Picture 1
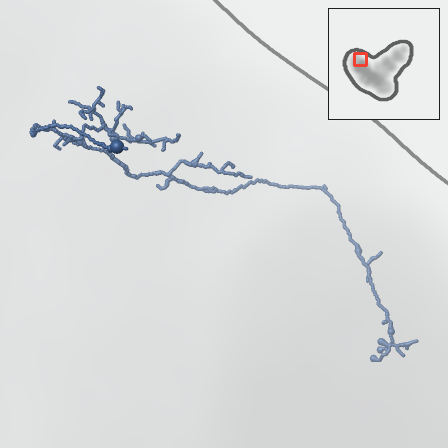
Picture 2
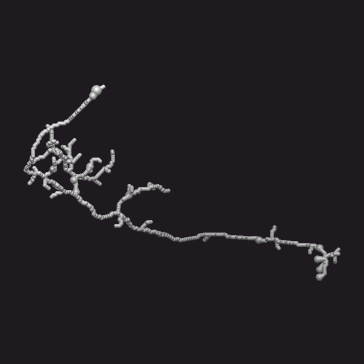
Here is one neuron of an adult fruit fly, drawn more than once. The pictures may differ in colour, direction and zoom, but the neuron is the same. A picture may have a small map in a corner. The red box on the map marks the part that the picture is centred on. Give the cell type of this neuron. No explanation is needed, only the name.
Tm12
